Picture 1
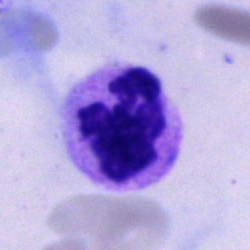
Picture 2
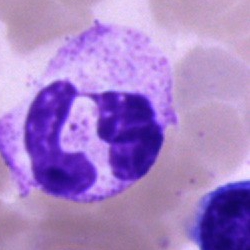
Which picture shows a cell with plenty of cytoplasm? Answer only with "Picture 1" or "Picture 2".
Picture 2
